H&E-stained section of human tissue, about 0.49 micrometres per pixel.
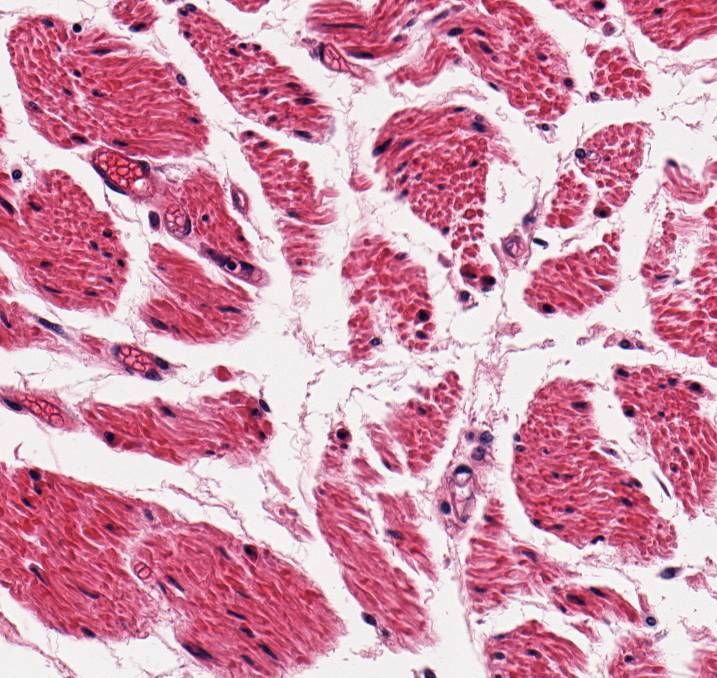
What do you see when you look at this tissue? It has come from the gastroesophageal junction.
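First thing I notice: many separate bundles of smooth muscle, scattered across the whole field. They are cut in different planes, some showing cells in cross-section, others lengthwise or obliquely. The muscle cell nuclei are small and dark, lying singly through the bundles rather than lined up along their edges. Between bundles lie wide pale spaces, crossed by thin wispy strands of loose connective tissue.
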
